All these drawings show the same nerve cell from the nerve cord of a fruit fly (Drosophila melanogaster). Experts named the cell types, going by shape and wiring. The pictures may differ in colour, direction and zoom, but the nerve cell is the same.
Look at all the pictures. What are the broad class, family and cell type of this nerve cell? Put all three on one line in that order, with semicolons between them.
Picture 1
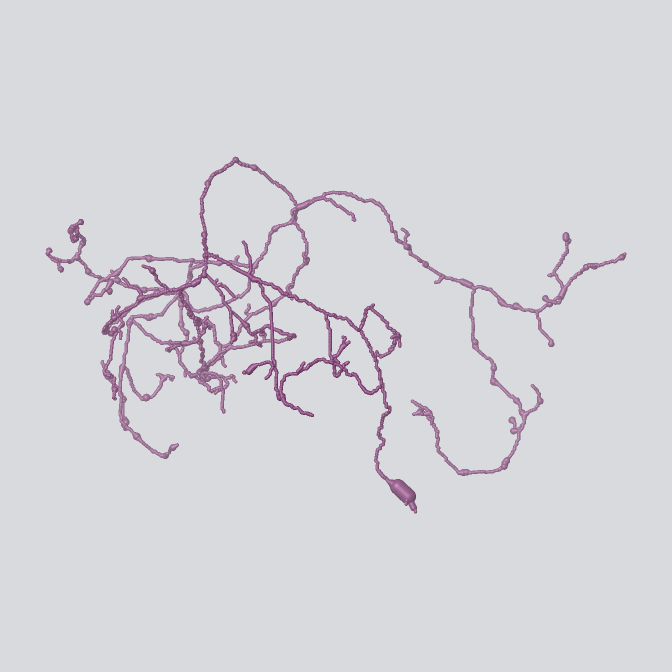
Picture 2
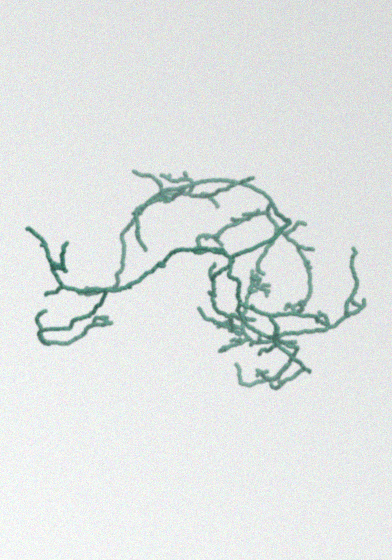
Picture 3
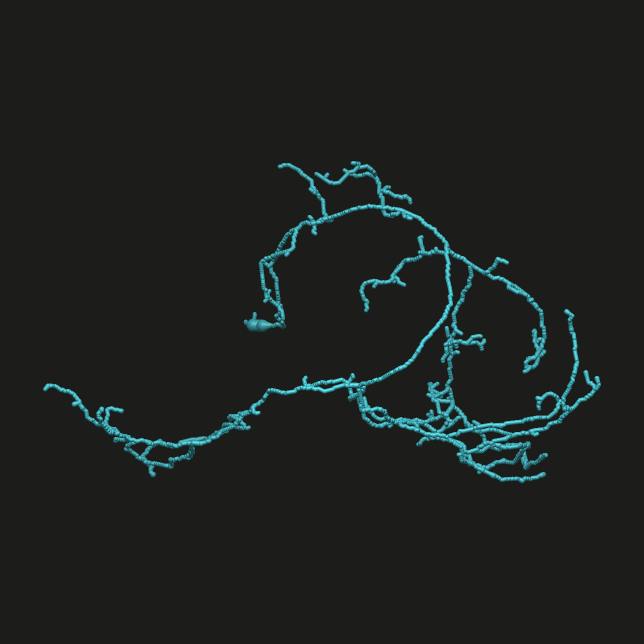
nerve-cord intrinsic neuron; hemilineage 12B; IN12B075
